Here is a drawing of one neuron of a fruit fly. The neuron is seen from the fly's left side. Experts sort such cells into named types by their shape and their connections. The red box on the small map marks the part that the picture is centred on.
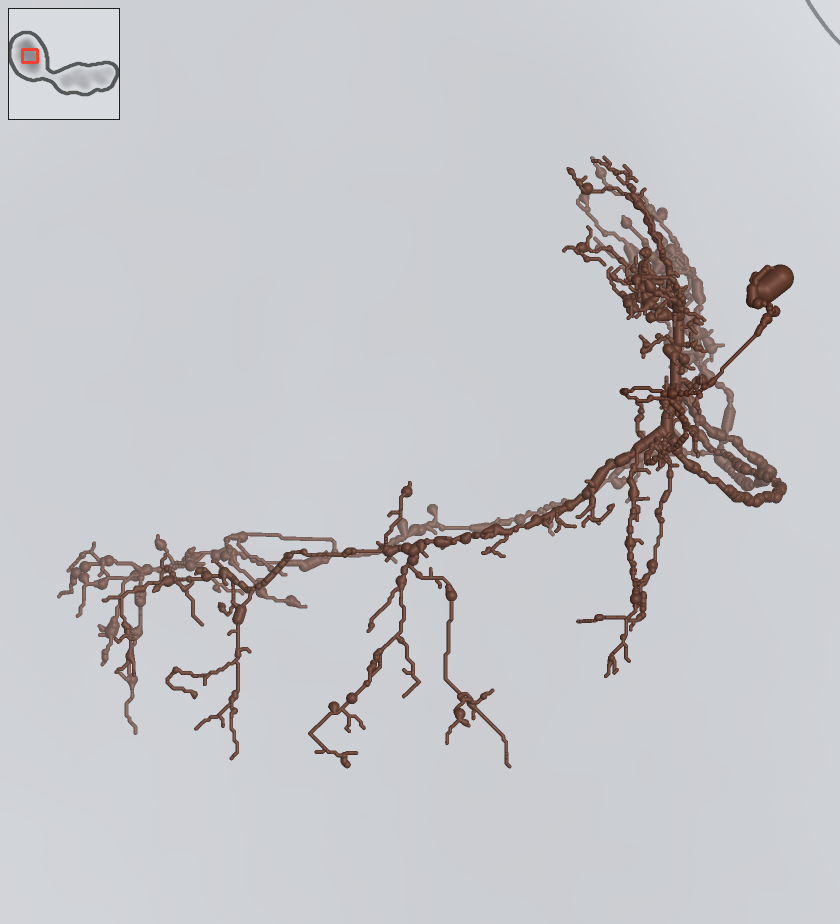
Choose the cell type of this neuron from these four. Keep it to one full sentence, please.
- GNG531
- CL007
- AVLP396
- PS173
On the level of cell type, this neuron is PS173.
